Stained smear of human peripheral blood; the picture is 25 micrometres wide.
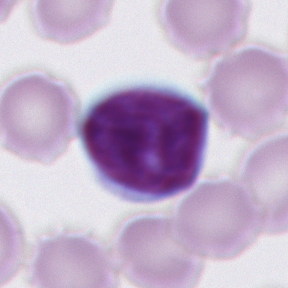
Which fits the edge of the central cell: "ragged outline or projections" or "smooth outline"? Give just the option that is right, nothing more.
Smooth outline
